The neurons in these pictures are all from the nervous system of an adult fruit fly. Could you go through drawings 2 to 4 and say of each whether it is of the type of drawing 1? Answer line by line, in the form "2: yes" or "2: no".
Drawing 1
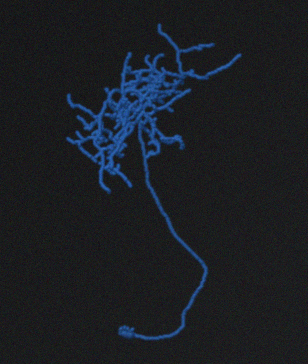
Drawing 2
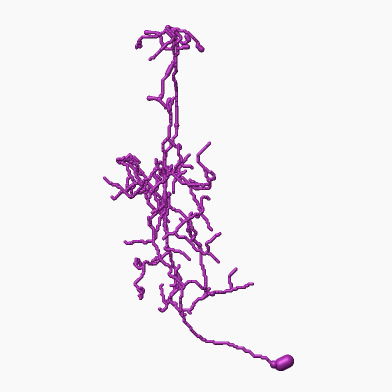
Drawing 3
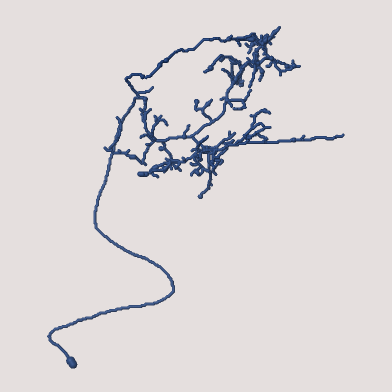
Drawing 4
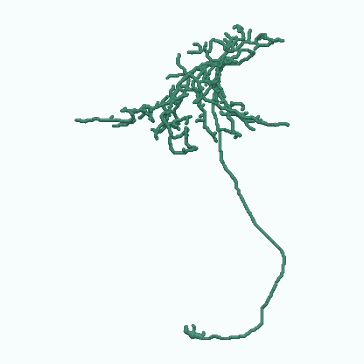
2: no
3: no
4: yes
